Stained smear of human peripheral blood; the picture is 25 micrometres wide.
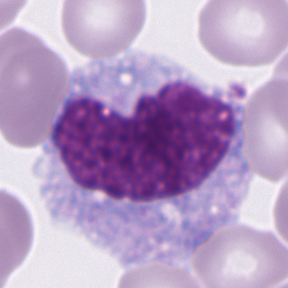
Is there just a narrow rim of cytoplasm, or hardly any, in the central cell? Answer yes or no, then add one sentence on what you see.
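No. The cytoplasm forms a broad rim that is widest below the nucleus.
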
